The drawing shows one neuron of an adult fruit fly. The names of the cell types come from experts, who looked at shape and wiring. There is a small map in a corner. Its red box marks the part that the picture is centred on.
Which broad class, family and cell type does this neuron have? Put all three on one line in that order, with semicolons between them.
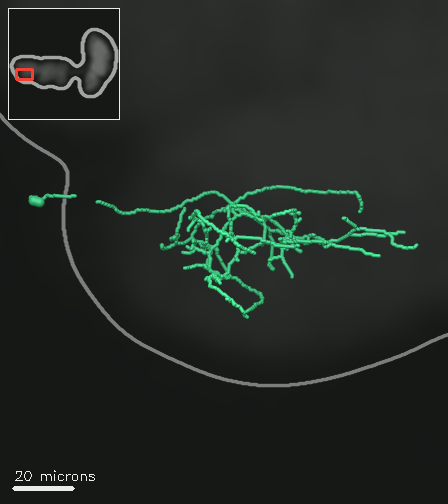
nerve-cord intrinsic neuron; hemilineage 01B; IN01B077_b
